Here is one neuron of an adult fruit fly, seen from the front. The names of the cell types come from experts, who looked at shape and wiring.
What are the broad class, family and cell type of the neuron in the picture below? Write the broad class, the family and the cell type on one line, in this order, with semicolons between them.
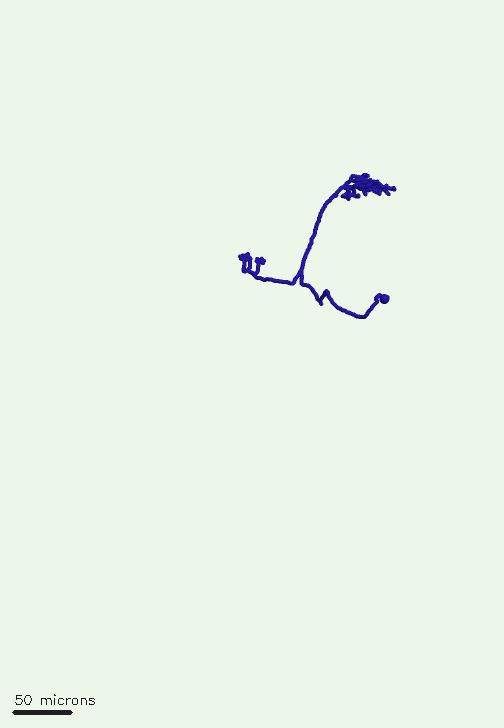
central-brain intrinsic neuron; hemilineage AOTUv4_ventral; FB9B_c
